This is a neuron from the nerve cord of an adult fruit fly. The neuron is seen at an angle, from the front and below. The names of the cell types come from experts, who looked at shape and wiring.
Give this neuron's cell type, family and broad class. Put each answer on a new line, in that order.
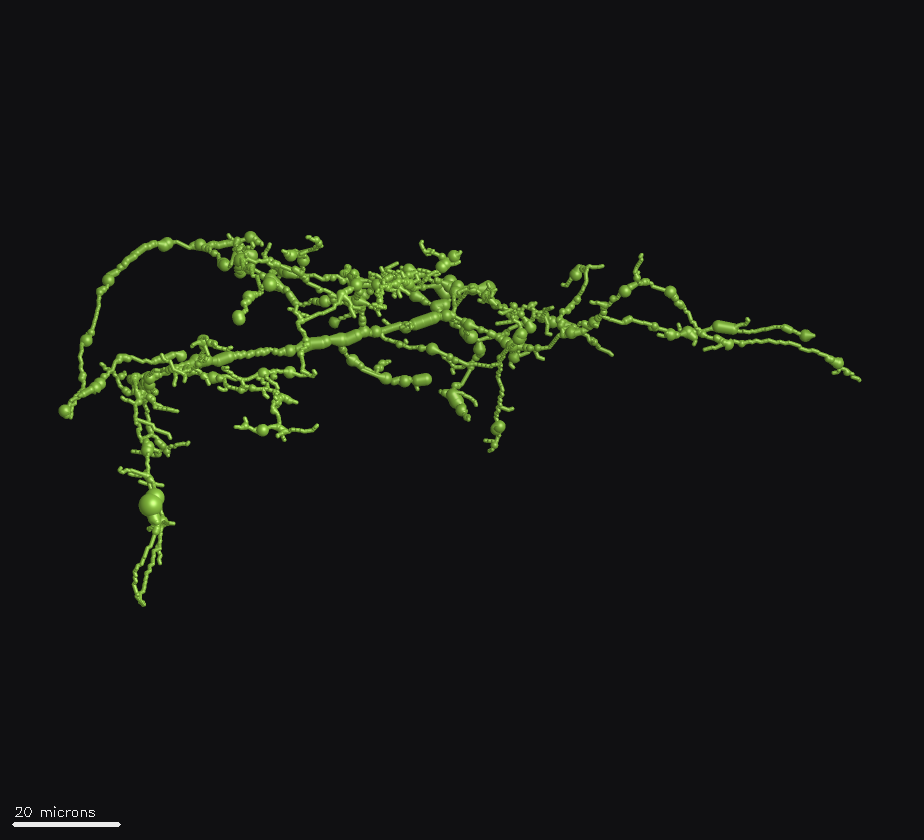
IN08A011
hemilineage 08A
nerve-cord intrinsic neuron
